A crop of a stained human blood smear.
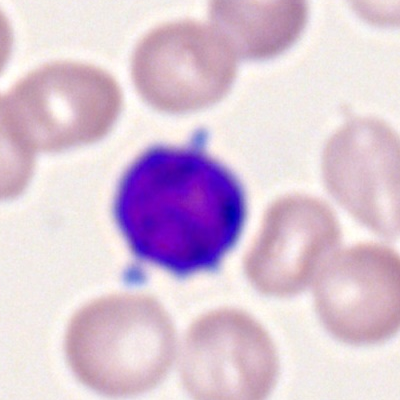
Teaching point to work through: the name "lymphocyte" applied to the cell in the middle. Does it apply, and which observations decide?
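Chromatin dense and dark purple, a few paler patches: lymphocyte, not myeloblast.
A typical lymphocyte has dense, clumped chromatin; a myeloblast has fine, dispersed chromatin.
Nucleus fills almost the whole cell, at most a very thin rim of cytoplasm left: goes with lymphocyte.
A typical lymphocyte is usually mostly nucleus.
Verdict: lymphocyte fits. No distinct granules: does not set it apart from myeloblast.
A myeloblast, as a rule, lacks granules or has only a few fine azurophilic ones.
Outline roughly round, edge slightly uneven. Two small pale-blue blobs at the edge, one at the top, one at the lower left. Red cells all round, a clear gap on every side.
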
